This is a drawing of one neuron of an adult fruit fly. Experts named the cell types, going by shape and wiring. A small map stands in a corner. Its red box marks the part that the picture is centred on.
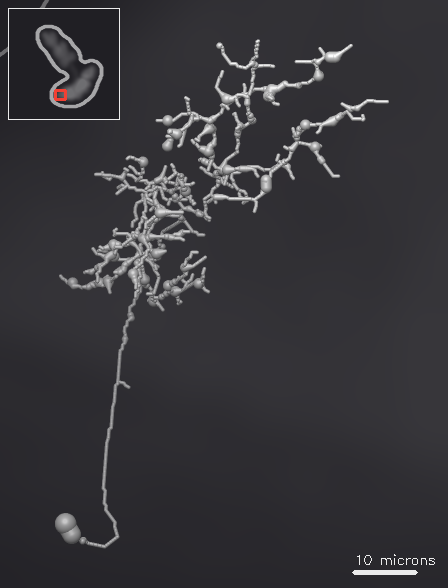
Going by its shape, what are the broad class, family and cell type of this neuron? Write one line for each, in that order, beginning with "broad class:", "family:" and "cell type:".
broad class: optic-lobe intrinsic neuron
family: Cm
cell type: Cm7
